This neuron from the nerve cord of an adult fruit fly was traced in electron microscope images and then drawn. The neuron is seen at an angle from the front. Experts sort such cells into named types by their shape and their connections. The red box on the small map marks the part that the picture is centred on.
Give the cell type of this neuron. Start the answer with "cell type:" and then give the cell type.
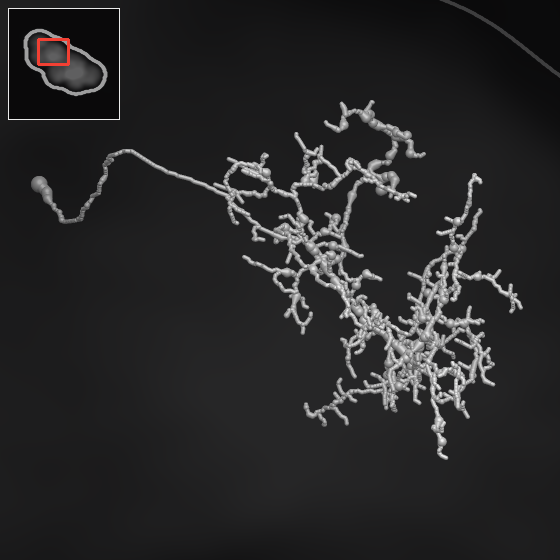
cell type: IN20A.22A047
